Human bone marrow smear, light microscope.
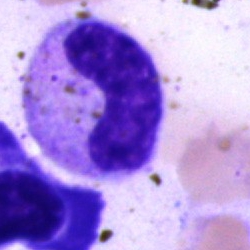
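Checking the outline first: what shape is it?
Smooth and oval.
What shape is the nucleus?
Curved like a kidney, its concave side facing left.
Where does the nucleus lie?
Along the right side of the cell.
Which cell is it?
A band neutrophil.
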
